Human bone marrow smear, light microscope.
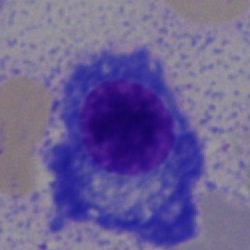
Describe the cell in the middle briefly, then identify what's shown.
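Here the outline is irregular, with ragged, knobby edges. The chromatin's dark purple and densely stained, and there's abundant deep blue cytoplasm without any distinct granules. So what we have is a plasma cell.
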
